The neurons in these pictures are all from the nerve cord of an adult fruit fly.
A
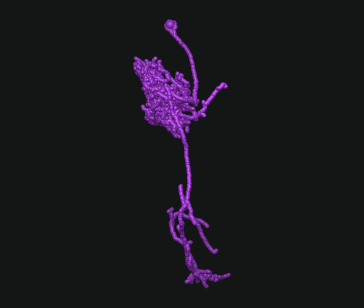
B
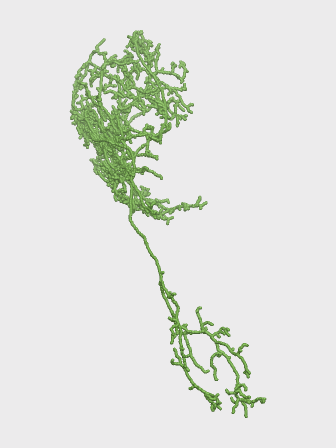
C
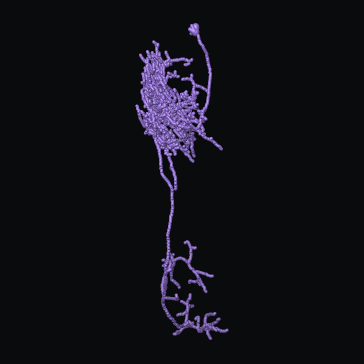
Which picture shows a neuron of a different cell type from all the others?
B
